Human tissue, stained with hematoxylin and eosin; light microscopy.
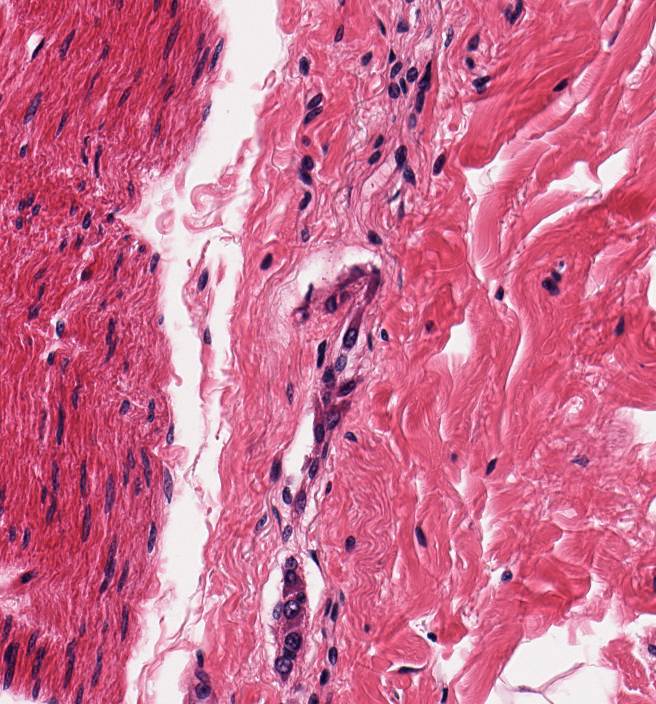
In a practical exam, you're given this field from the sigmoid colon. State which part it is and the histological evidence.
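So: loose connective tissue forms the central strip, wavy and pink, with scattered dark spindle-shaped nuclei. To its left, past a narrow white cleft running top to bottom, the muscle bundle has elongated, cigar-shaped nuclei parallel to the fibres.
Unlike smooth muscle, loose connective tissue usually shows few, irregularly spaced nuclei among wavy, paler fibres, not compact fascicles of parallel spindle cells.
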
